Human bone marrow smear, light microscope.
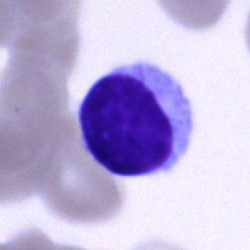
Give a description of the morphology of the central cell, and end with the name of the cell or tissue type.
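Notice the smooth, round outline. The nucleus sits off-centre, pushed toward the left, and its dense chromatin stains dark purple. Around it runs a scant pale blue rim of cytoplasm, widest on the right. This cell is a lymphocyte.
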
